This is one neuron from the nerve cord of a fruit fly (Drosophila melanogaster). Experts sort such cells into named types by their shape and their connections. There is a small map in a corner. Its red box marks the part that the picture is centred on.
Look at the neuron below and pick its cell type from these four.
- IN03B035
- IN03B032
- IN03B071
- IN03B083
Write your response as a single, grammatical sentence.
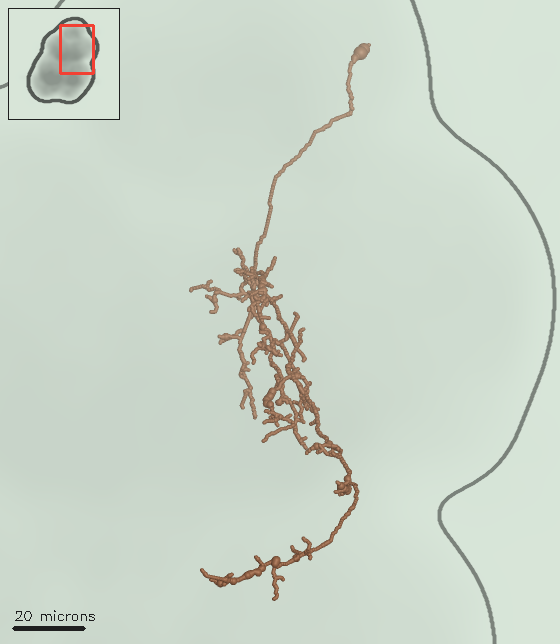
For this neuron, the cell type is IN03B083.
